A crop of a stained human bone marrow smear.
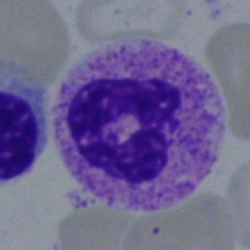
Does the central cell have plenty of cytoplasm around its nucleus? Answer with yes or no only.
Yes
